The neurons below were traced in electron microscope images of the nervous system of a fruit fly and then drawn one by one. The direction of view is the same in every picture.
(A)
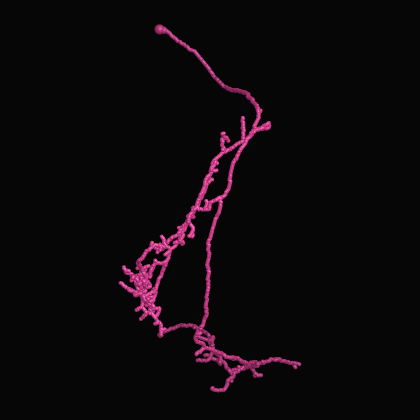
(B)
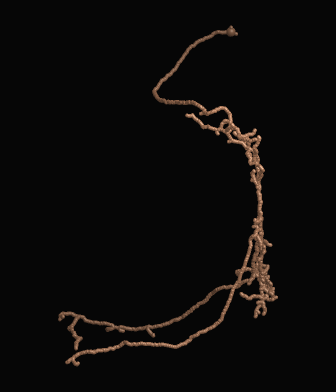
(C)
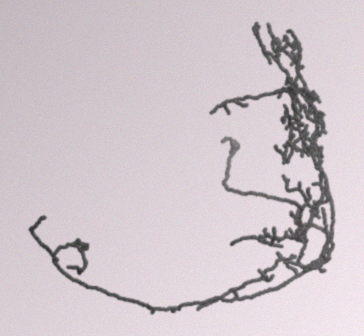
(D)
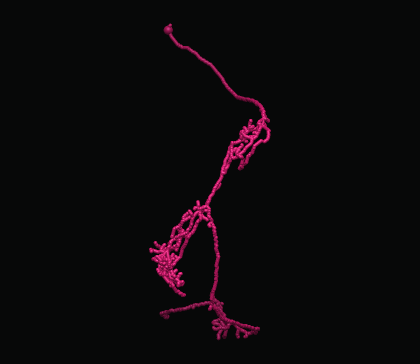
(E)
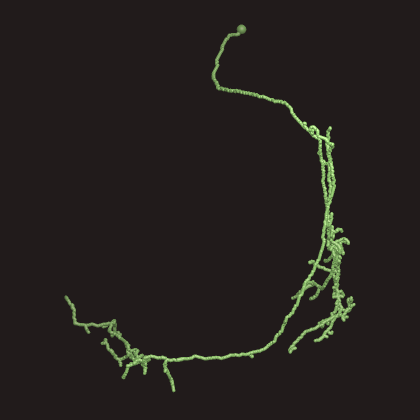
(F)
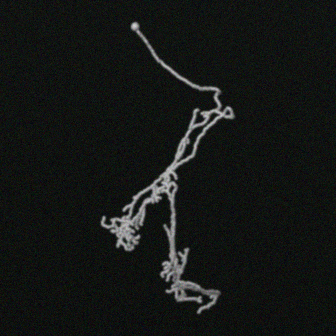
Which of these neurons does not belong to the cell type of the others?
C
